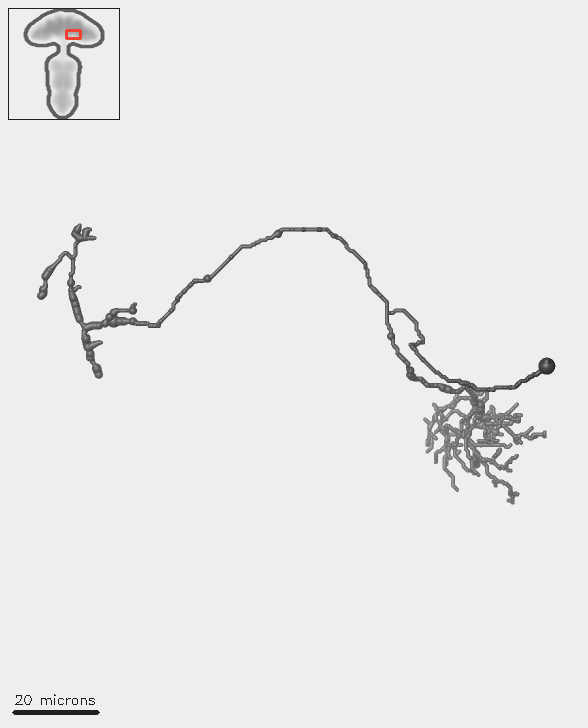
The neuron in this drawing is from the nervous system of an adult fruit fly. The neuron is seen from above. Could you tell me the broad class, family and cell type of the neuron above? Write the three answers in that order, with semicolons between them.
visual projection neuron; hemilineage VLPp&l1_anterior; LoVP33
